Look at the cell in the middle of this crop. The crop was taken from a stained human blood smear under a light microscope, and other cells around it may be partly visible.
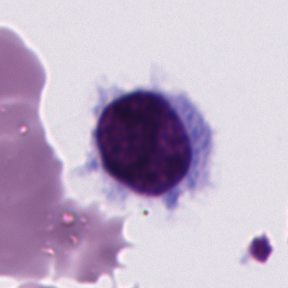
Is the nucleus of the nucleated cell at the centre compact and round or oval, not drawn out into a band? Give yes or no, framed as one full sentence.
Yes, the nucleus takes the form of a single compact round or oval mass.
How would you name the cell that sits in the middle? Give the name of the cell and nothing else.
hairy cell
